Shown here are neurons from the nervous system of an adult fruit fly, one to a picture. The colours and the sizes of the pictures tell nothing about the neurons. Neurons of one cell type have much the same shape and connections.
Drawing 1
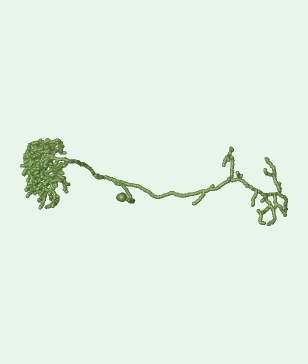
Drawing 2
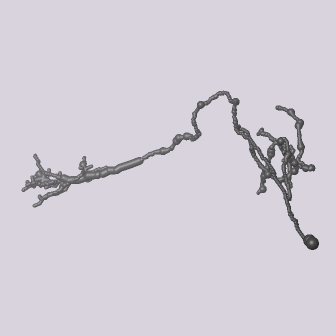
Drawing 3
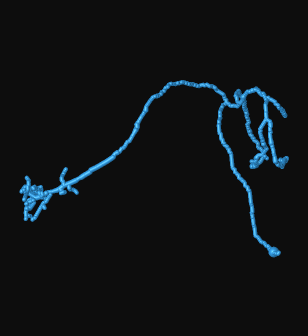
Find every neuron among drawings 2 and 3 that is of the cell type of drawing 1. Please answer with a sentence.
None of them is of the same cell type.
